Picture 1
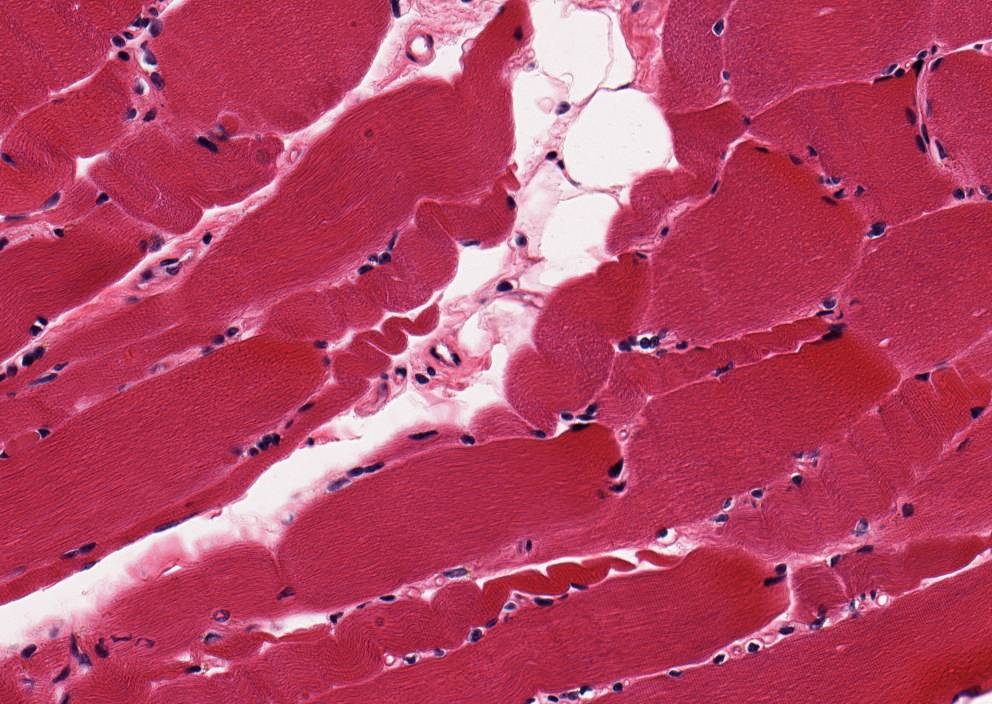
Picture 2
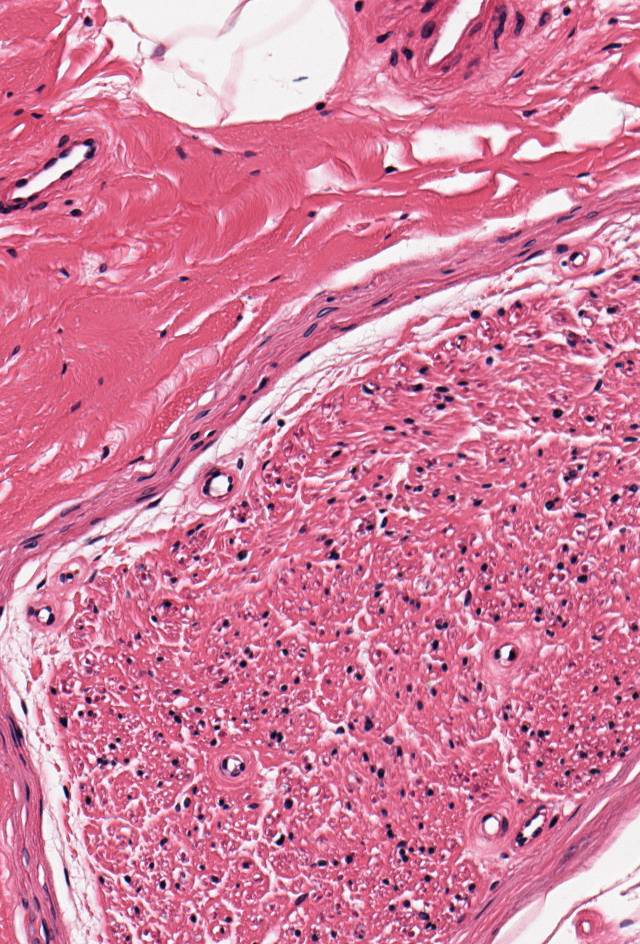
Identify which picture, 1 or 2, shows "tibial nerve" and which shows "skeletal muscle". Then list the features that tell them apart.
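Picture 1 is skeletal muscle, picture 2 tibial nerve. First, nuclei: the muscle's are dark, flattened and at fibre edges; the nerve's are dark, oval and evenly scattered through the fascicle. Second, contents: the muscle fibres show faint cross-striations, whereas the nerve fascicle is packed with many small round fibre profiles with pale centres. Third, a thin layered perineurium borders the fascicle at upper left.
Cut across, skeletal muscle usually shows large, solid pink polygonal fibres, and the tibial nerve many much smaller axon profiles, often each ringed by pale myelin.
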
